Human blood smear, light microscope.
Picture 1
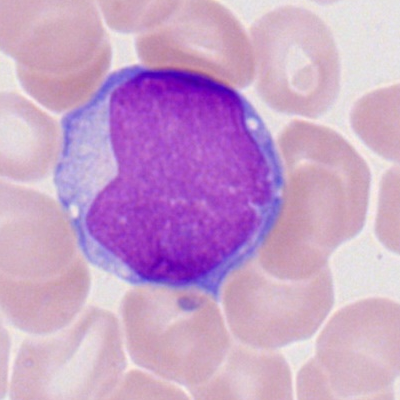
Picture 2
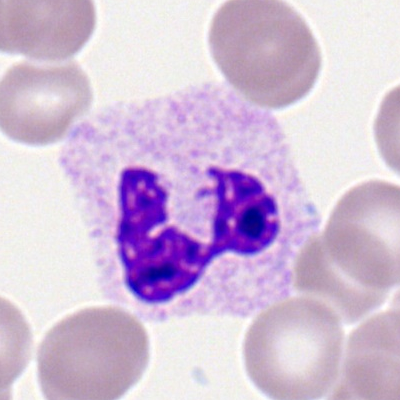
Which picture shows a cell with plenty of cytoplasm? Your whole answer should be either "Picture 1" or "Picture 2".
Picture 2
